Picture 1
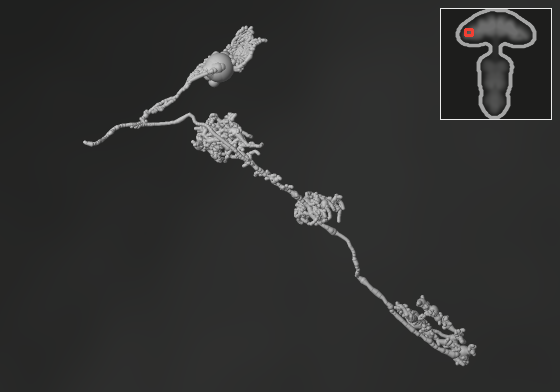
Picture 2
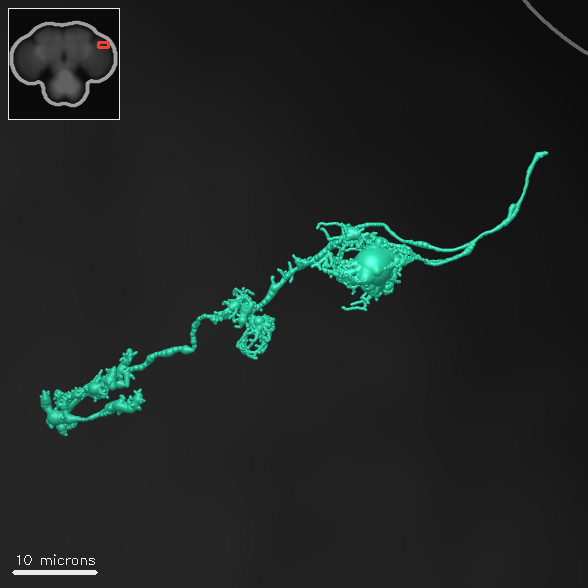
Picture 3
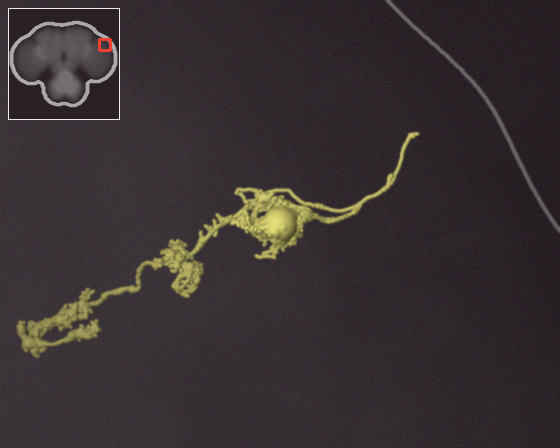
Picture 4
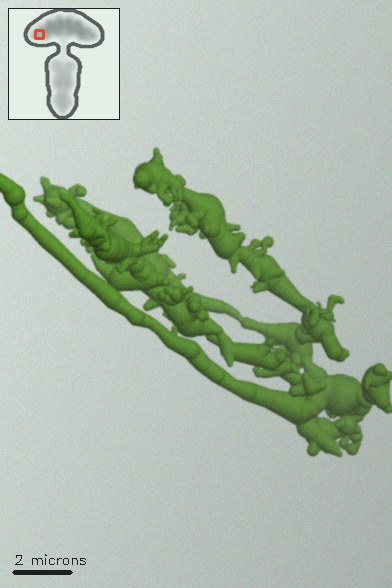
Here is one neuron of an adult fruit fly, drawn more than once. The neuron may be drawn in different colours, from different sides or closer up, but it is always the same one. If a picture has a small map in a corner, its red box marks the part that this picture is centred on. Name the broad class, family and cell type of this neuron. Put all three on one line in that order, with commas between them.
optic-lobe intrinsic neuron, Mi, Mi1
